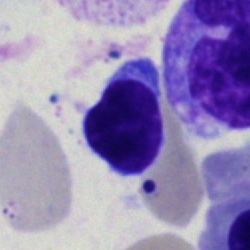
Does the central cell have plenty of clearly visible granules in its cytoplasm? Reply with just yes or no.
No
